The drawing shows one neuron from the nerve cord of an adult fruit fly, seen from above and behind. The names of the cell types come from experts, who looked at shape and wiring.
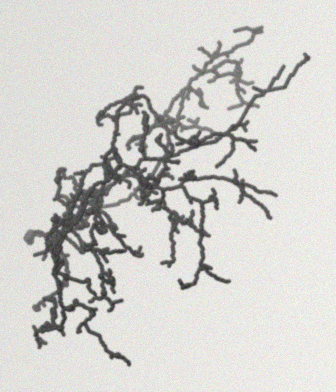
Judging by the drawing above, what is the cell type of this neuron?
IN08A047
